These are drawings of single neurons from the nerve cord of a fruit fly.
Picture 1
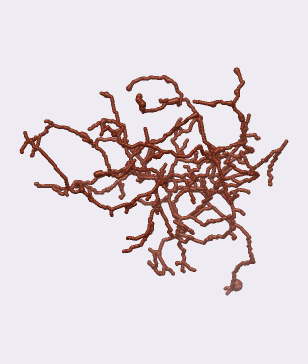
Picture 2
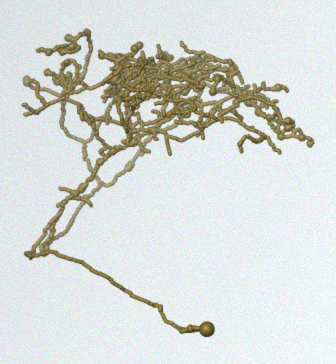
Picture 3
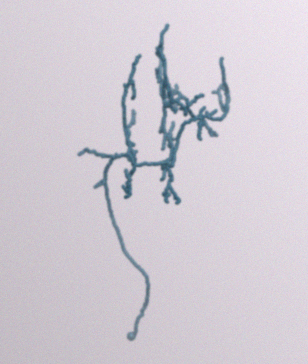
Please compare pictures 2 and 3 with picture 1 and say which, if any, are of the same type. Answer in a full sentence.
Picture 2 is of the same cell type.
